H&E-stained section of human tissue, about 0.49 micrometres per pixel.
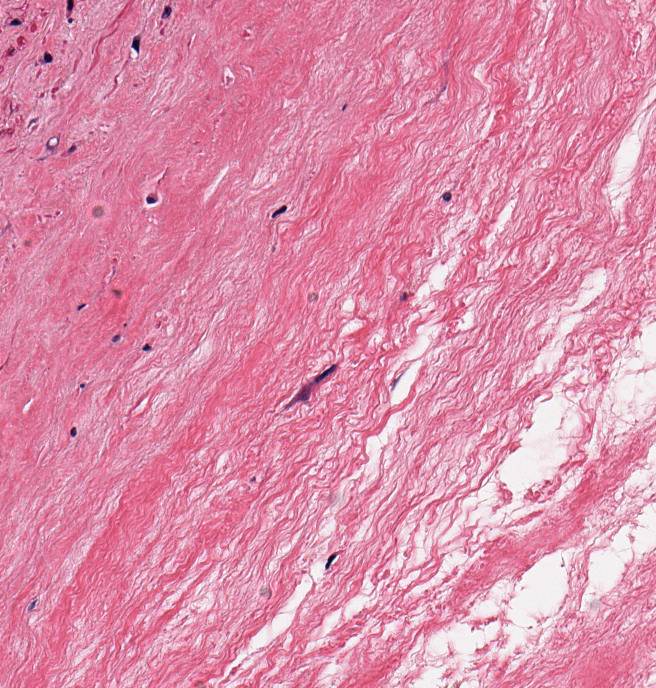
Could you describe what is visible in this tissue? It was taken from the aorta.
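Eosinophilic fibrous stroma occupies the entire field, and epithelium is absent throughout. Its collagen fibres are wavy rather than straight. Nuclei are sparse and widely scattered within the fibrous tissue. Toward the upper left the tissue is denser and more homogeneous; toward the lower right it is looser and divided by irregular clear clefts.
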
